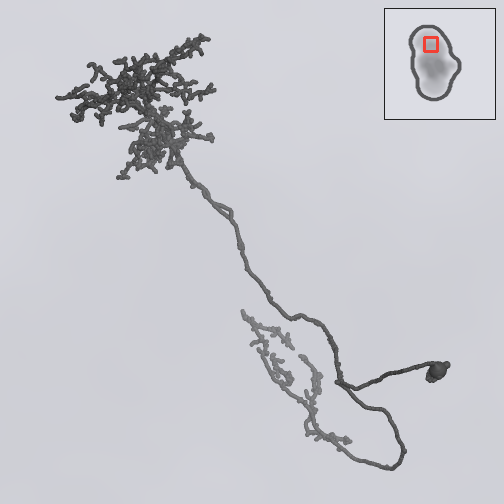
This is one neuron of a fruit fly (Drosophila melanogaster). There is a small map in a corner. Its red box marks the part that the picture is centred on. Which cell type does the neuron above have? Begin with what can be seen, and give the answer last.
Its cell body lies at the lower right of the picture. The picture shows dozens of branch ends. It is a visual projection neuron. Its cell type is LC21.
